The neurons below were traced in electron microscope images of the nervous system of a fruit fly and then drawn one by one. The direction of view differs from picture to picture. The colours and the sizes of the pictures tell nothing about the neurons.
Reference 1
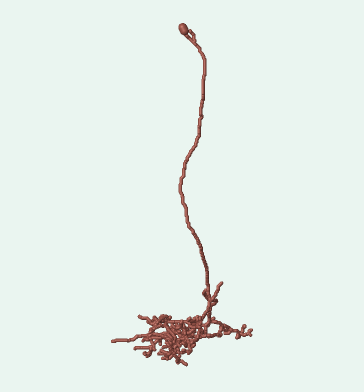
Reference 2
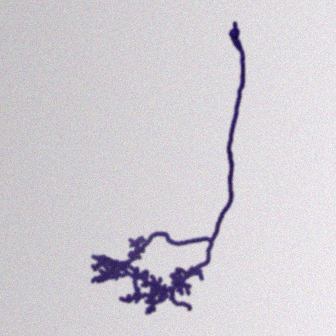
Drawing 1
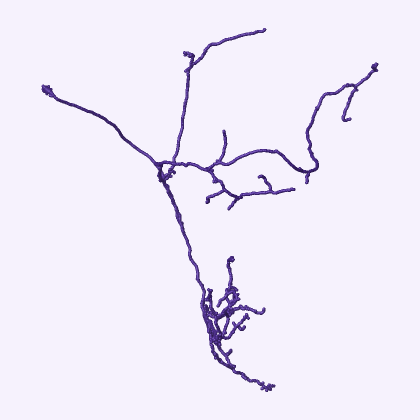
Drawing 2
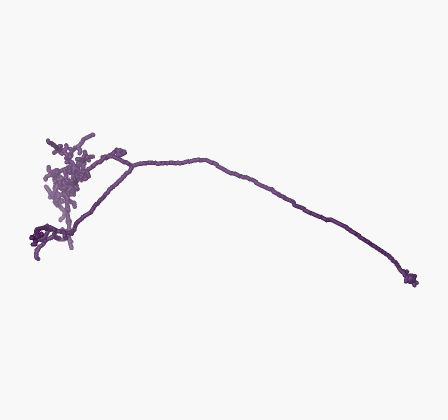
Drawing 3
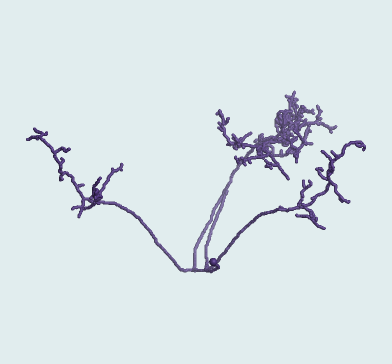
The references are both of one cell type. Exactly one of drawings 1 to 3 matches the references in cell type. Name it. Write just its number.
2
